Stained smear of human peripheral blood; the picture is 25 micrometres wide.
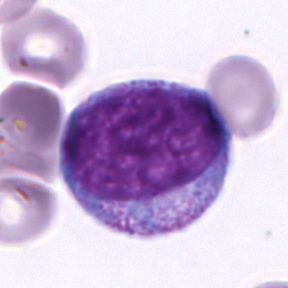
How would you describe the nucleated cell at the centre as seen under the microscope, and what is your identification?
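This cell is about 14 micrometres across, and its nucleus is one oval mass with no lobes, roughly 14 by 10 micrometres. The nucleus sits toward the top and takes up about 70% of the cell's area, leaving the cytoplasm as a crescent along the bottom. That cytoplasm is pale blue, with fine reddish-purple granules scattered through it. It's a promyelocyte.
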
